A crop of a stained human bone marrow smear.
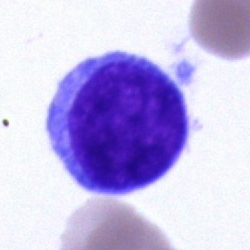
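Blast: central cell, stained human bone marrow smear, light microscope. Outline roughly round. Nucleus placed toward the right side. Cytoplasm blue, with no granules visible.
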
